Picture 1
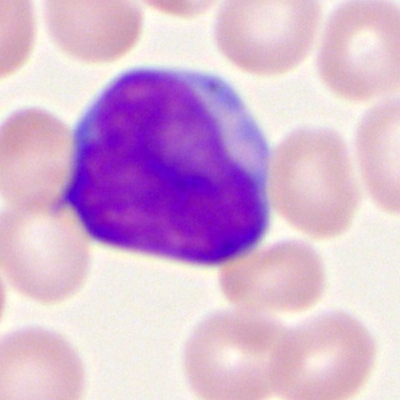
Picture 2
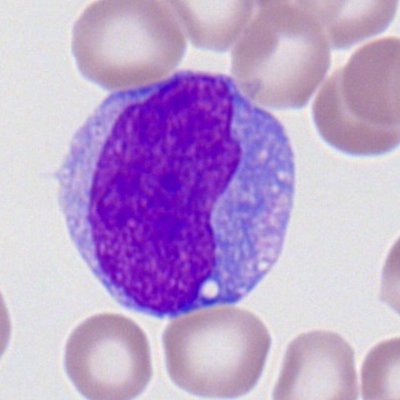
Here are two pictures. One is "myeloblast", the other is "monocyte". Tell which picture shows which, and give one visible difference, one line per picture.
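Picture 1 shows a myeloblast: No vacuoles are seen in the cell.
Picture 2 shows a monocyte: A single small clear round vacuole lies at the lower end of the nucleus near the bottom of the cell.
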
